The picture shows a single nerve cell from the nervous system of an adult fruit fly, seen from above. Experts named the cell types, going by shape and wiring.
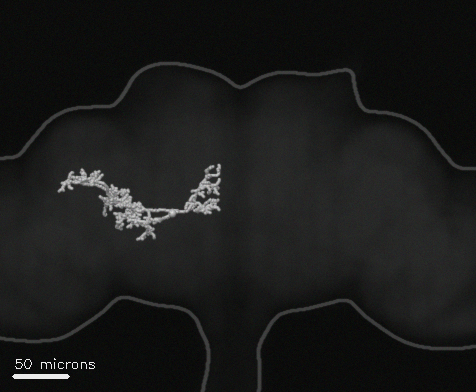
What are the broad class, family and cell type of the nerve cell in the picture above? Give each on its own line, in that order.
central-brain intrinsic neuron
hemilineage CLp1
SMP424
